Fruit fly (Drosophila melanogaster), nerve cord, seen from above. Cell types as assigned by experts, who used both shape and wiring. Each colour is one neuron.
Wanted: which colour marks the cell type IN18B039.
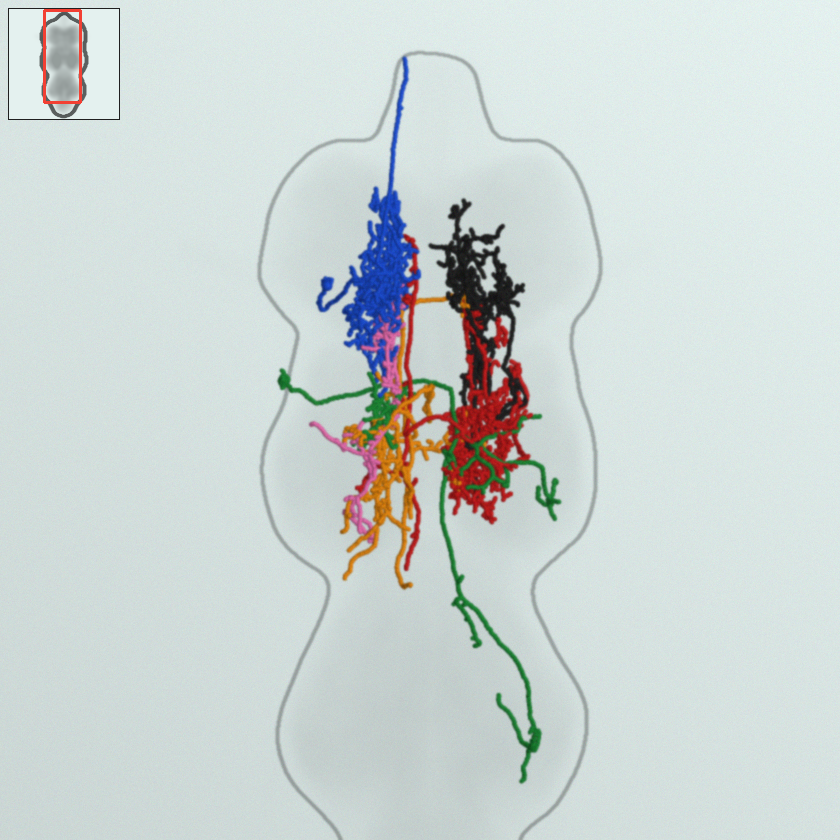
green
